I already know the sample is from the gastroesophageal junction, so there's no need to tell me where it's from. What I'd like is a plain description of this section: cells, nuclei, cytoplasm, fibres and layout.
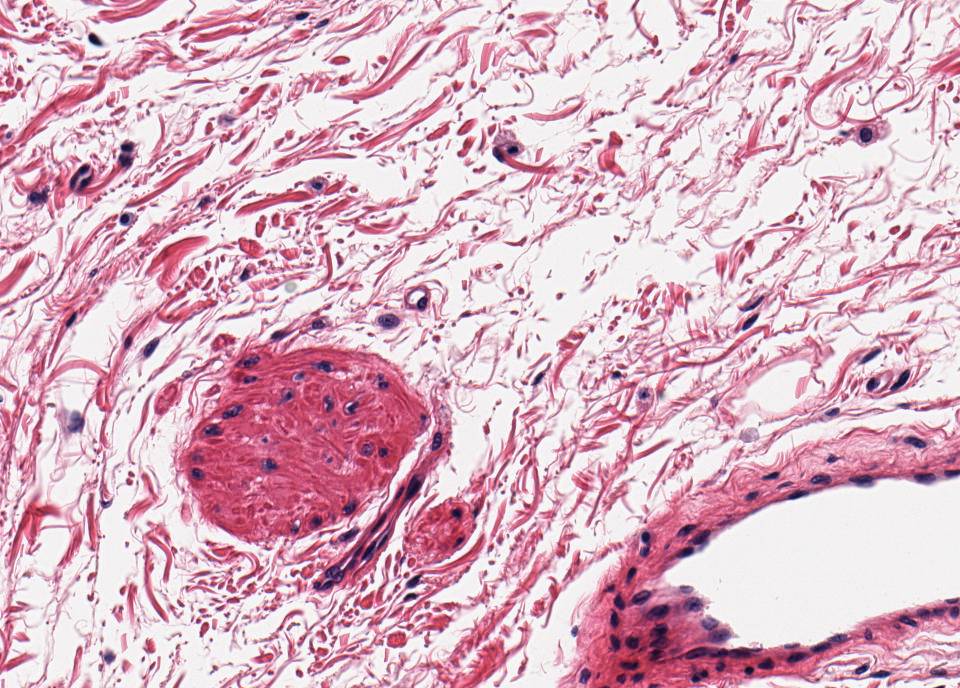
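Mostly loose connective tissue: thin, wavy, pink collagen fibres with wide pale spaces between. Left of centre, a rounded, compact bundle of pink fibres; a much smaller rounded bundle just lower right of it. Spindle-shaped nuclei few, widely spaced among the loose fibres.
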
